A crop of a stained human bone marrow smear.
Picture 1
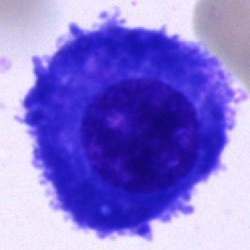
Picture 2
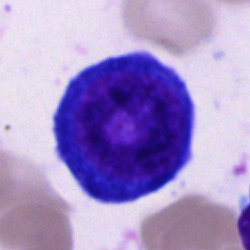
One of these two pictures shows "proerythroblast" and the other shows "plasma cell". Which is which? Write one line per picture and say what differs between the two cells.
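Picture 1 – plasma cell. The cytoplasm is abundant, forming a broad rim around the nucleus.
Picture 2 – proerythroblast. The cytoplasm forms only a narrow rim of deep blue around the nucleus.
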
